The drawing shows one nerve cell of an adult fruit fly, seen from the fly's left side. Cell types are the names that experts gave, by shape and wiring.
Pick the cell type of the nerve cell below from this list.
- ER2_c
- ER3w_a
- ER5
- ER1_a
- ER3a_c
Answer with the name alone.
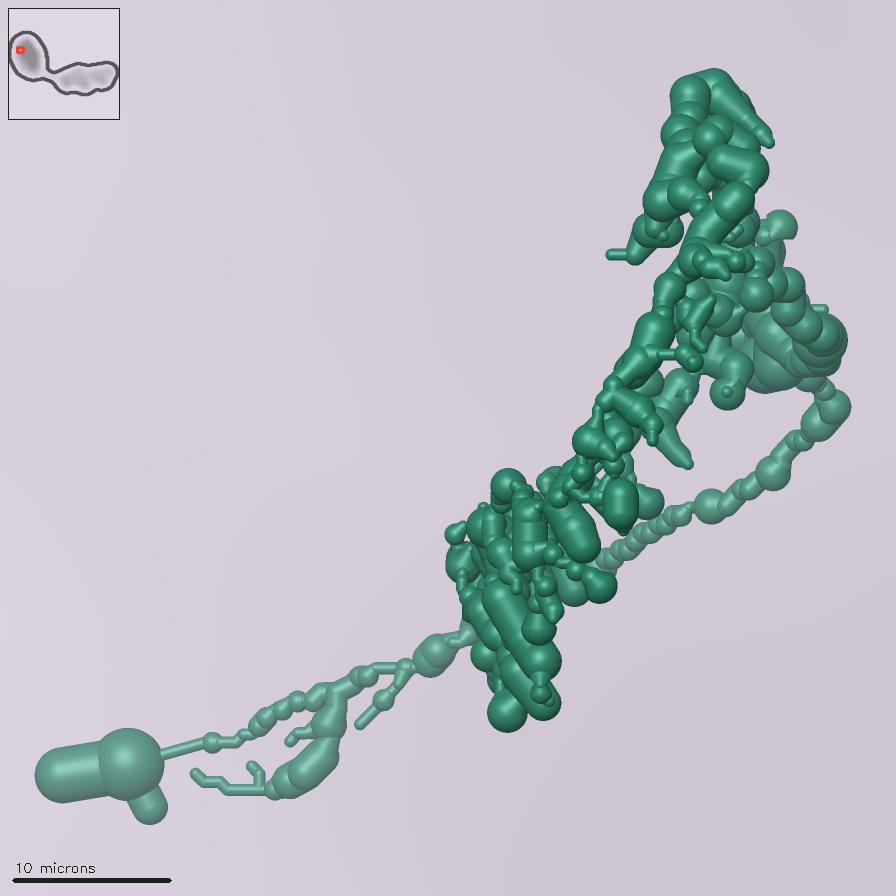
ER5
